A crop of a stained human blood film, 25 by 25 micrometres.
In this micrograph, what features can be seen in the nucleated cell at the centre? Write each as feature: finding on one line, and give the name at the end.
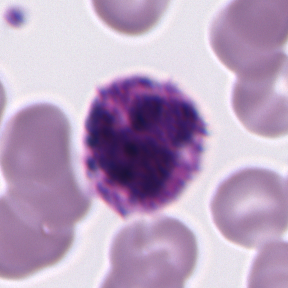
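Outline: roughly round
Granules: coarse, dark purple, crowding the cell
Nucleus: overlain by granules, outline not traceable
Nucleolus: none seen
Name: basophil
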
